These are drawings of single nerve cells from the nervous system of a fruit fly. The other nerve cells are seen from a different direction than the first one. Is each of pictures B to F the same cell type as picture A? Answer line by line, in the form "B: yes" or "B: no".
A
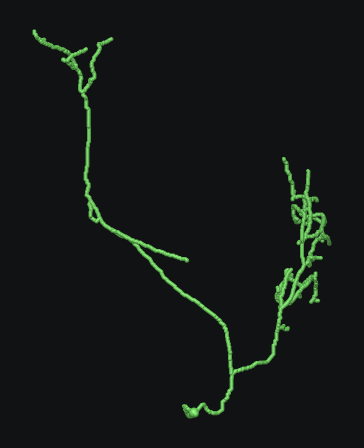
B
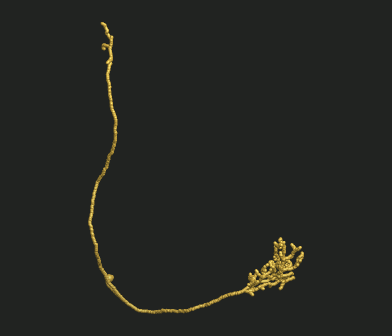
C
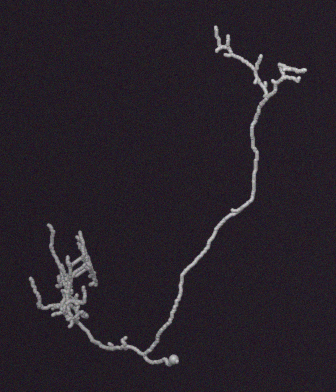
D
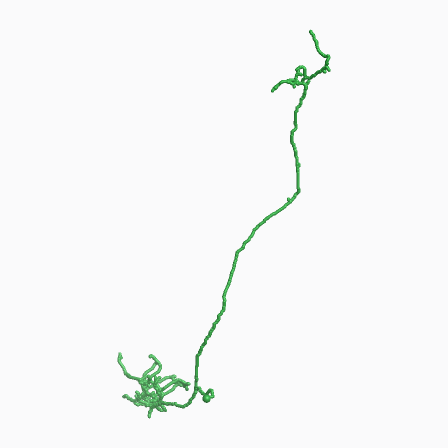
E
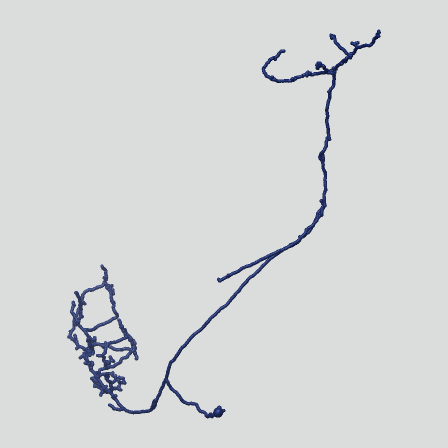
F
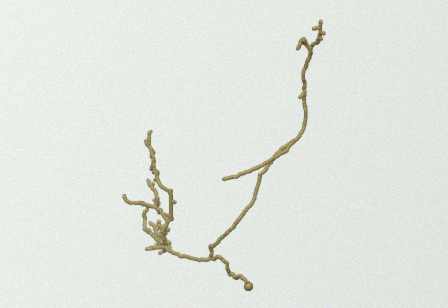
B: no
C: yes
D: yes
E: yes
F: yes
